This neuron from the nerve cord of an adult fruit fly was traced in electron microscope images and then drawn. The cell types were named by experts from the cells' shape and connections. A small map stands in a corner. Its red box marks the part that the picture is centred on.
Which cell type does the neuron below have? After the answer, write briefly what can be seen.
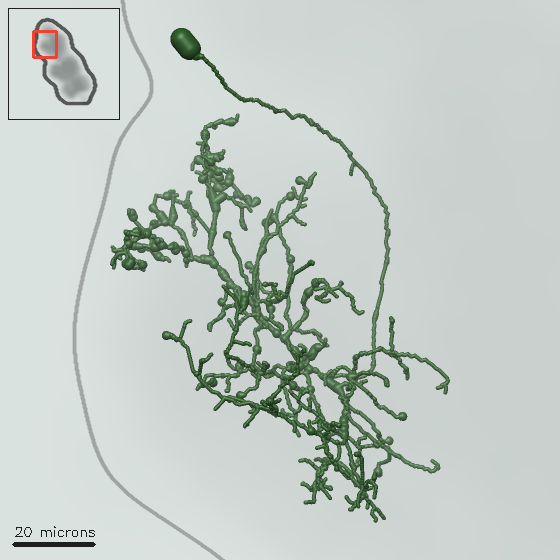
It is of cell type IN21A036. This is a nerve-cord intrinsic neuron. From top to bottom in the picture it spans about 120 microns. The picture shows dozens of branch ends.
